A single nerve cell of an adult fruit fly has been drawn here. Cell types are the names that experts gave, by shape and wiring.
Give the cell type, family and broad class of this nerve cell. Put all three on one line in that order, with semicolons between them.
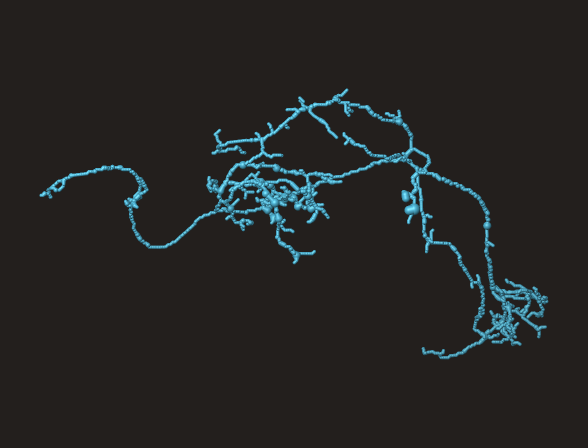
PAM07; class DAN; central-brain intrinsic neuron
